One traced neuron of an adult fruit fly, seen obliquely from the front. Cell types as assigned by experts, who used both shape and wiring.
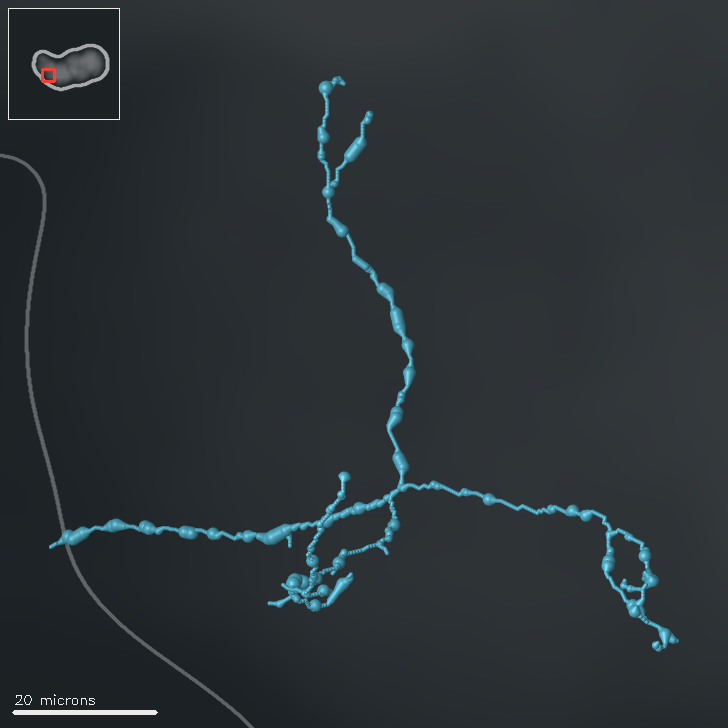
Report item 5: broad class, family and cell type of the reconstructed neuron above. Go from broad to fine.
sensory neuron entering the nerve cord; class mechanosensory proprioceptive; SNpp50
